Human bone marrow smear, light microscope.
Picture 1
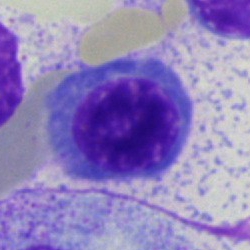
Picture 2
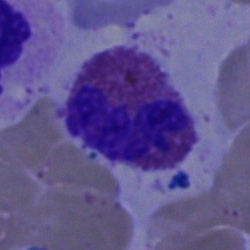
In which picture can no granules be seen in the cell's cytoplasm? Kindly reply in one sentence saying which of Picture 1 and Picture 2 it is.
Picture 1 has the cell with no visible granules in its cytoplasm.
